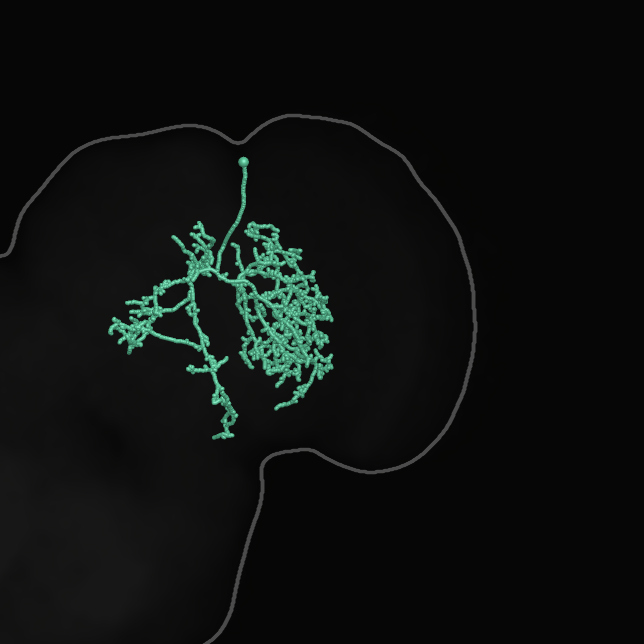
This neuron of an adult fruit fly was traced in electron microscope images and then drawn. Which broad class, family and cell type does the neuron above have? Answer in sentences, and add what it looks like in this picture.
It is a visual projection neuron. Its family is hemilineage LHl4_posterior. The cell type is LoVP50. The cell body is at the top of the picture. In this view it is about as wide as it is tall.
